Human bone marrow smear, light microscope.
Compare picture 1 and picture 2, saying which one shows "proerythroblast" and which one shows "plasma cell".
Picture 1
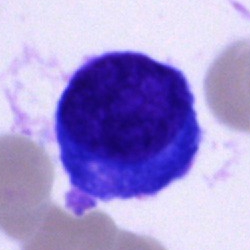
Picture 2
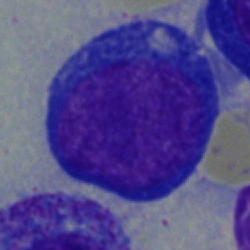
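Right, the plasma cell is picture 1 and the proerythroblast is picture 2. Looking at the edges, the plasma cell is roughly round but slightly uneven, whereas the proerythroblast is round and smooth. The chromatin differs too: in the plasma cell it stains dark purple and looks mottled and clumpy, while in the proerythroblast it is finely stippled and evenly spread.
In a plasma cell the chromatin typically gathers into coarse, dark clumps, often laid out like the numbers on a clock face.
The plasma cell's cytoplasm stains a deep, intense blue.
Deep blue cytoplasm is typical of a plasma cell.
Neither cell shows granules in its cytoplasm. Their neighbours differ as well: a small purple fragment touches the plasma cell at its lower left edge, and a pale red cell touches the proerythroblast on its right side.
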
